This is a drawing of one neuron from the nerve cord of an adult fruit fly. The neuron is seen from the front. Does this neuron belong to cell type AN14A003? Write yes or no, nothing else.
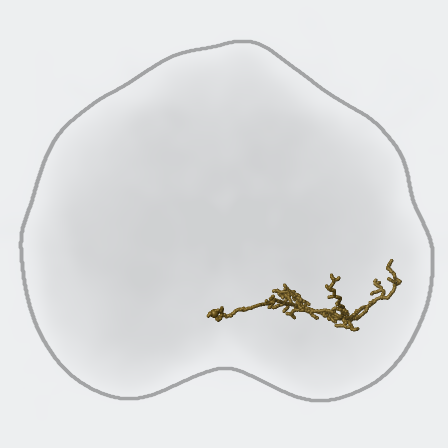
no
